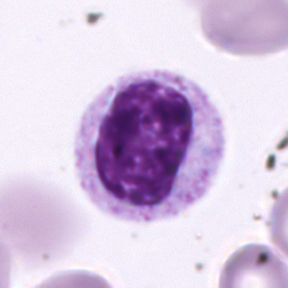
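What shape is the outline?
Round and smooth, with no projections.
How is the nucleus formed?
As one single mass with no lobes.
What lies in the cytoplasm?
Fine pink-purple granules scattered throughout, and no vacuoles.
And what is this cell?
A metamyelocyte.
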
